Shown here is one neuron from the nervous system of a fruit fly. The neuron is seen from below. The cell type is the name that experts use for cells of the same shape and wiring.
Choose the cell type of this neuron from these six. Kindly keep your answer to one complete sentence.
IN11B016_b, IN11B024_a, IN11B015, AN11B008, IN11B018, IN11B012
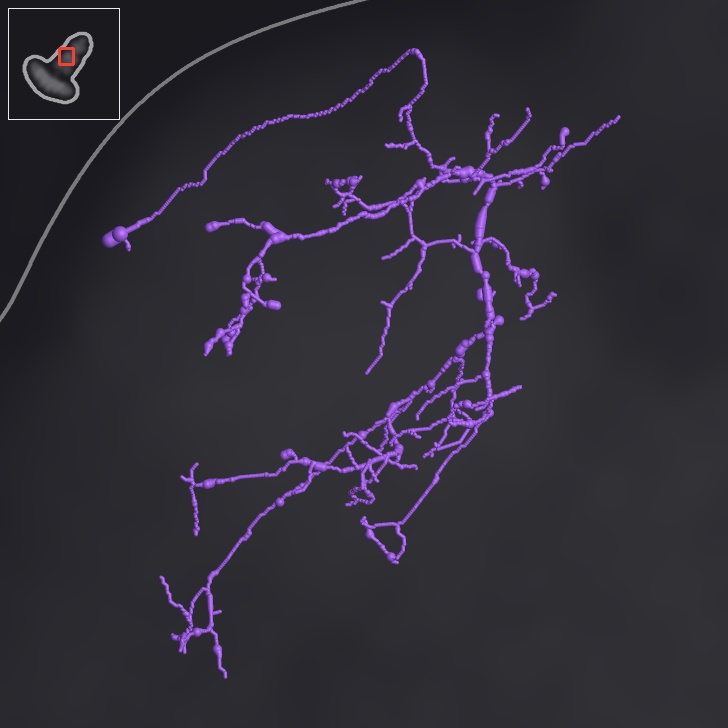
With respect to cell type, this neuron is IN11B016_b.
